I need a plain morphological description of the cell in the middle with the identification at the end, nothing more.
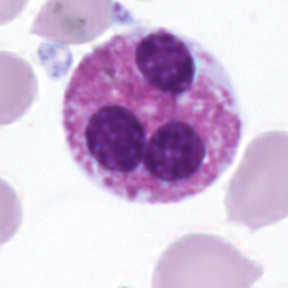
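Nuclear pieces: two side by side in the lower half, the third above them toward the upper right. No nucleoli in any piece. Cytoplasm abundant, surrounding all the pieces. Surface without projections. This is an eosinophil.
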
